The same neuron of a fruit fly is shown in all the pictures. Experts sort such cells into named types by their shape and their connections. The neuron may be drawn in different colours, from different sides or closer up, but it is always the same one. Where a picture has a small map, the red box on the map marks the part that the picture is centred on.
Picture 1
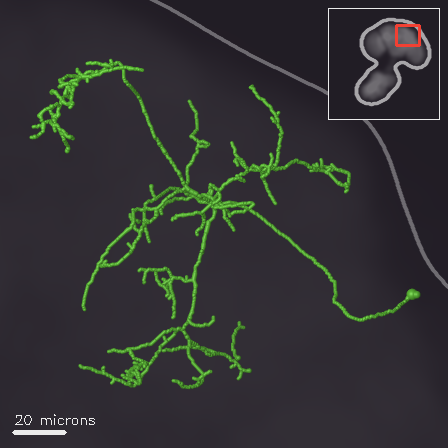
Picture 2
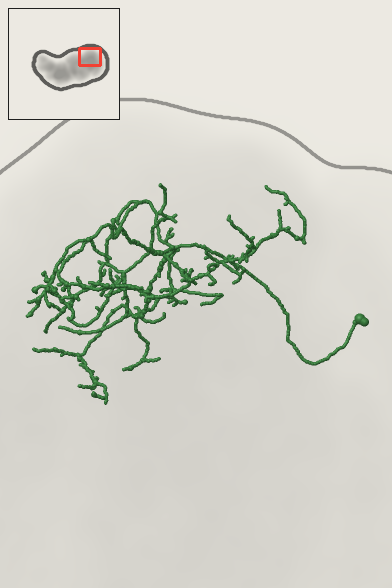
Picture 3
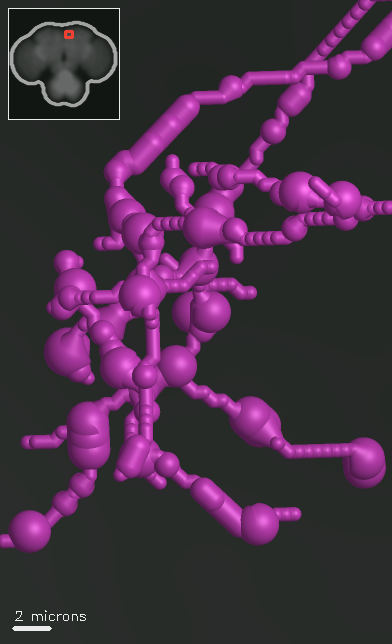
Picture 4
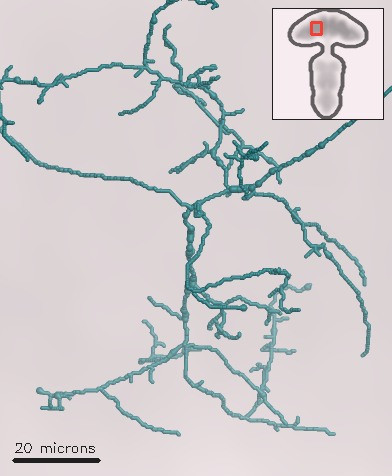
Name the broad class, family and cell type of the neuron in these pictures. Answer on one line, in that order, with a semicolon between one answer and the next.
central-brain intrinsic neuron; hemilineage SIPa1_ventral; SMP022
